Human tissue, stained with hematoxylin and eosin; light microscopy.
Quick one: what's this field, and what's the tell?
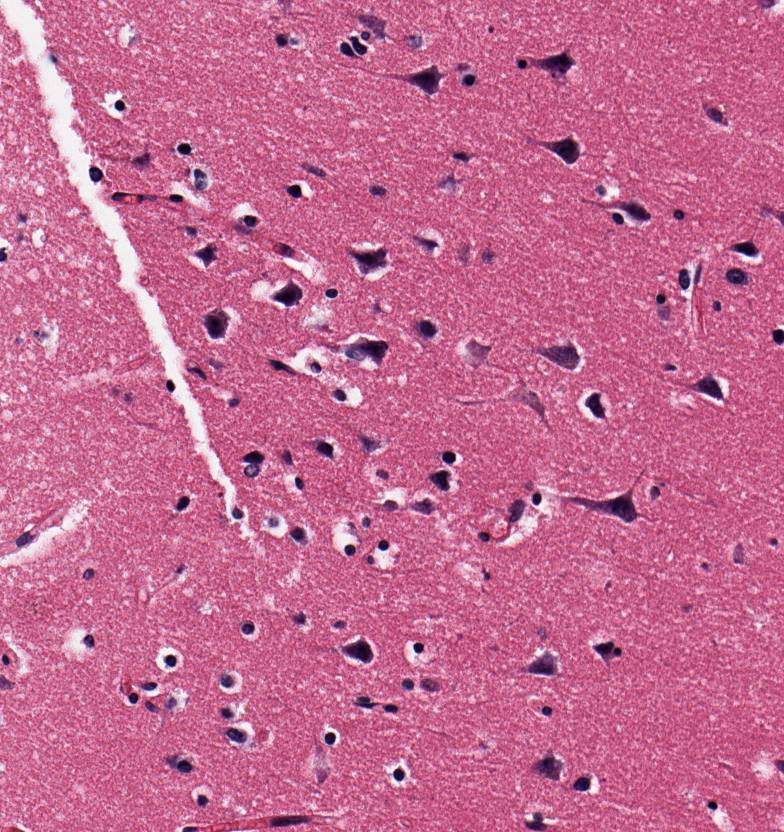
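I'd call this cerebral cortex: uniform pink, finely fibrillary neuropil fills the field, its cells lying singly and well spaced.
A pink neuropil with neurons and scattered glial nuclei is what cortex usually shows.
Small round dark glial nuclei, many haloed, are indeed scattered throughout; in the darkest neurons the nucleus barely shows against dense cytoplasm.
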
